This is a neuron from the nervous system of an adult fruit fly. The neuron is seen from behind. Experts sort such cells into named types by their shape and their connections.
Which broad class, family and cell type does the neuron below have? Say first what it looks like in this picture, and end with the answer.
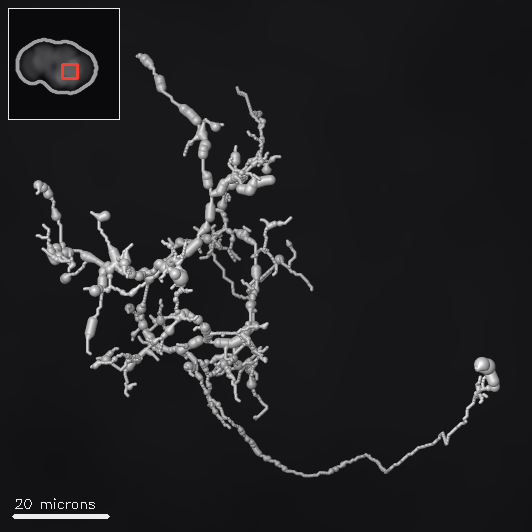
By the scale bar it is about 100 microns wide in this view. Dozens of branch ends can be seen. It is a nerve-cord intrinsic neuron. The family is hemilineage 13B. Its cell type is IN13B062.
